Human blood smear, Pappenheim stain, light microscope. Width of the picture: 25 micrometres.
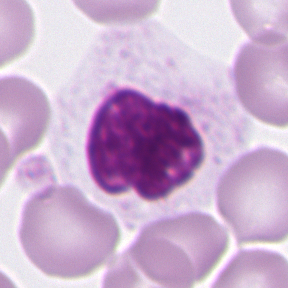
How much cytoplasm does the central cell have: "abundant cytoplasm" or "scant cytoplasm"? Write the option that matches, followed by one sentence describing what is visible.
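Abundant cytoplasm. The cytoplasm is abundant and forms a broad rim around the nucleus on all sides.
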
